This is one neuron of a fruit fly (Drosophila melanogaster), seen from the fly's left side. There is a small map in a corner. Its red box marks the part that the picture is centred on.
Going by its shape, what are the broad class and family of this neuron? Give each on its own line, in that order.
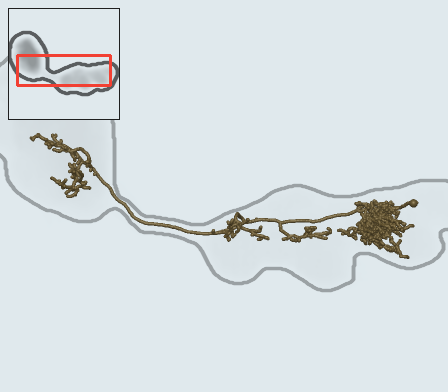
ascending neuron
hemilineage 12A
